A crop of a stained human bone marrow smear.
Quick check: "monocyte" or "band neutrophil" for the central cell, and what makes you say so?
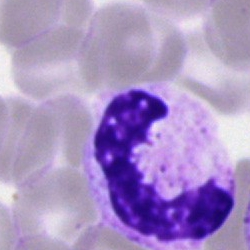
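It is a band neutrophil. The deciding point is the chromatin, which is dark purple and coarsely clumped.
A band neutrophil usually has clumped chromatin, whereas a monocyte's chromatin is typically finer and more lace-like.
The nucleus is a single unsegmented band curved like a C, its open side facing toward the upper right.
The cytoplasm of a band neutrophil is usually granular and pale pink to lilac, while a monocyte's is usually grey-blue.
Fine purple granules are scattered through this cytoplasm.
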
